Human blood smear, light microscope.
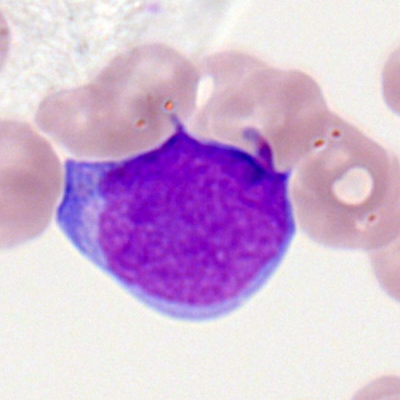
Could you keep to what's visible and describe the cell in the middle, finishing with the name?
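Notice how the chromatin is finely granular and evenly spread, with no coarse dark clumps. The rim of cytoplasm is widest on the left side of the nucleus, and you'll find neither granules nor vacuoles in it. It's a myeloblast.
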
